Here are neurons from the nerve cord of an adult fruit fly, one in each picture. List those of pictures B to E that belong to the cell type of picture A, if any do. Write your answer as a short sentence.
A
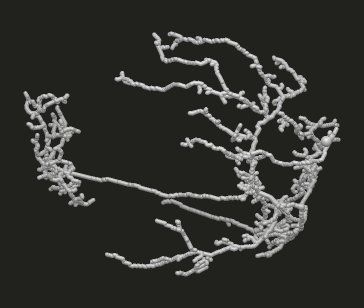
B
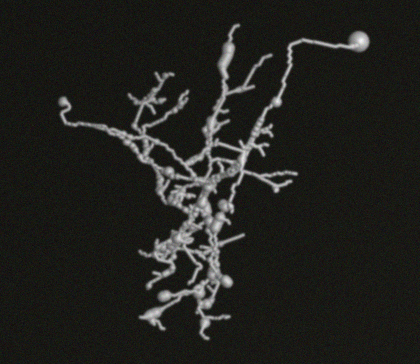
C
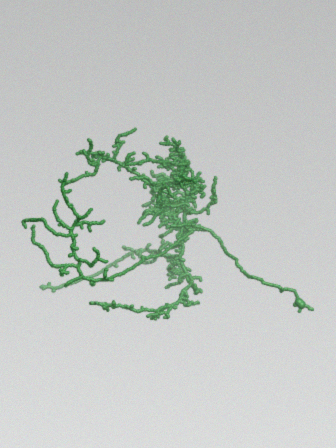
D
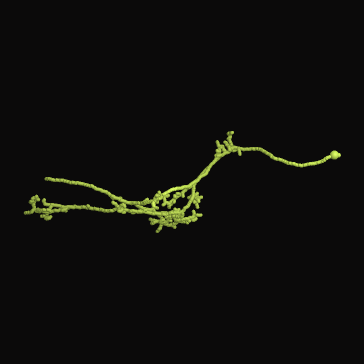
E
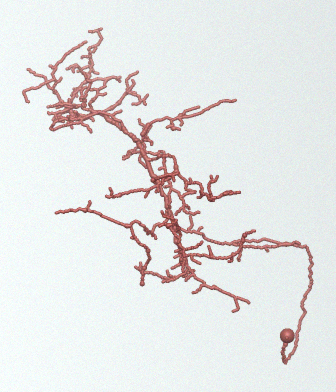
Picture C is of the same cell type.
